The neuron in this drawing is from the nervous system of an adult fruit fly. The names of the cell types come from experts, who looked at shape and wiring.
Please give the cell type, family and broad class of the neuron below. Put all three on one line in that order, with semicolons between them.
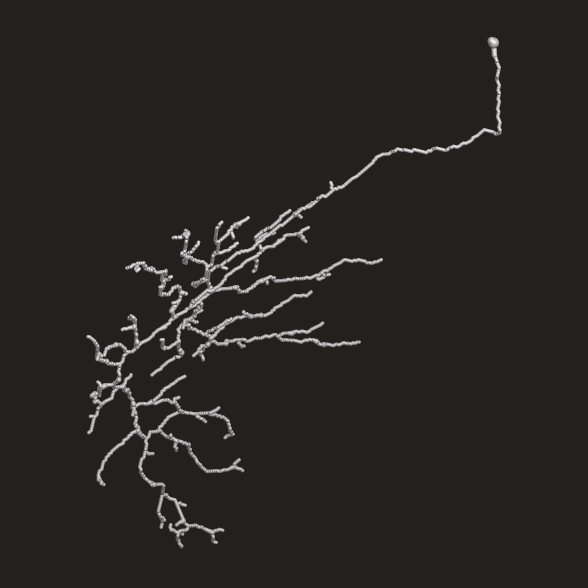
Cm12; Cm; optic-lobe intrinsic neuron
